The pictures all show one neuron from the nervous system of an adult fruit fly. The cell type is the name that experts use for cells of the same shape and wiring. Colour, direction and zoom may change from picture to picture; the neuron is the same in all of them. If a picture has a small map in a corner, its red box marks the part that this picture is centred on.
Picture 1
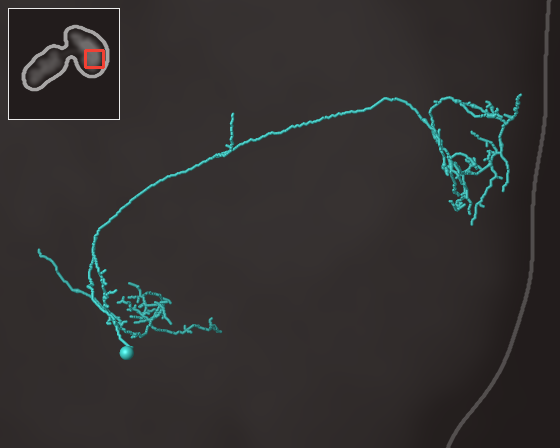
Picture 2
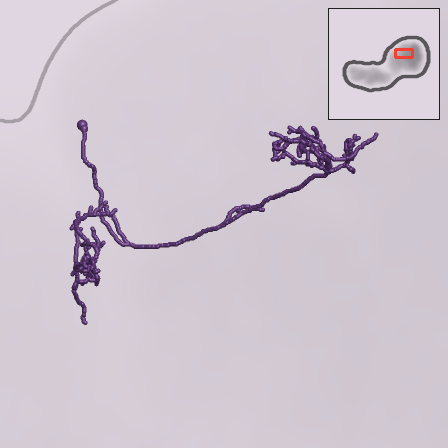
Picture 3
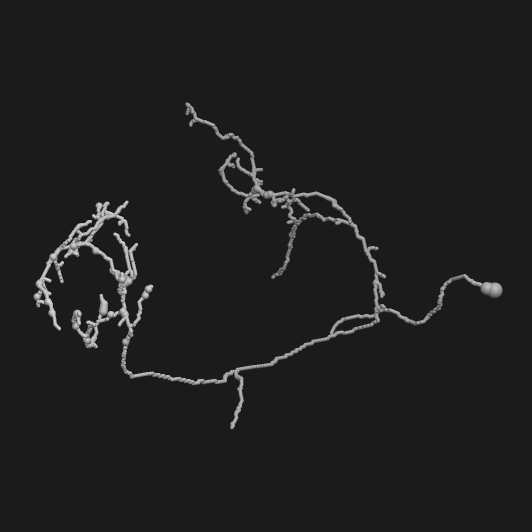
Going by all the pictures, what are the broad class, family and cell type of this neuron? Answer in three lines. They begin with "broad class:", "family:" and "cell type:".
broad class: central-brain intrinsic neuron
family: hemilineage DL1_ventral
cell type: AOTU058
